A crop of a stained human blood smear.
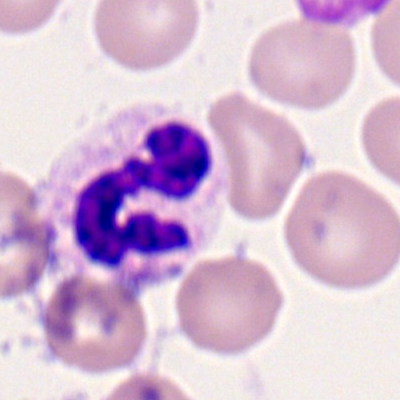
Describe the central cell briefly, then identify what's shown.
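Here you've got a roughly round cell whose lobed nucleus curves in a C-like shape opening toward the right. No nucleoli show in that nucleus. The cytoplasm holds fine, small lilac granules. So this one is a segmented neutrophil.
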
